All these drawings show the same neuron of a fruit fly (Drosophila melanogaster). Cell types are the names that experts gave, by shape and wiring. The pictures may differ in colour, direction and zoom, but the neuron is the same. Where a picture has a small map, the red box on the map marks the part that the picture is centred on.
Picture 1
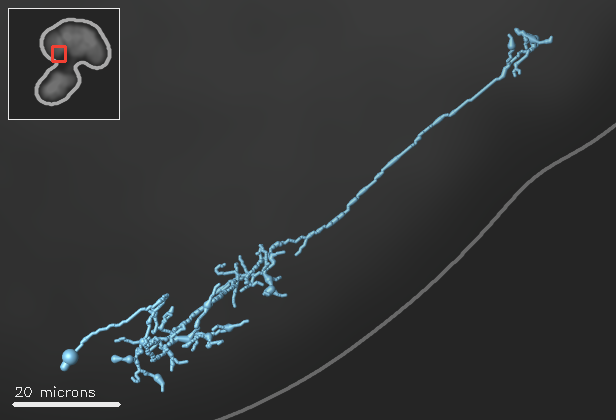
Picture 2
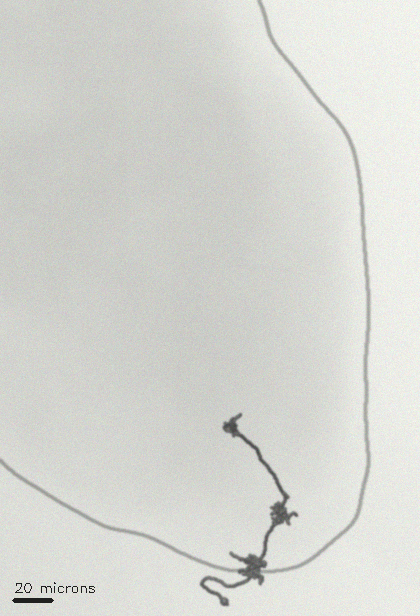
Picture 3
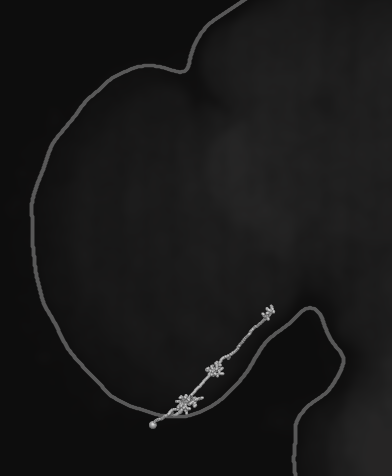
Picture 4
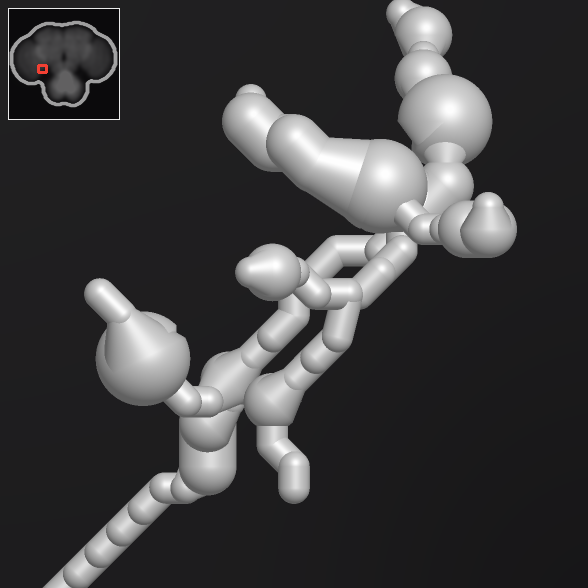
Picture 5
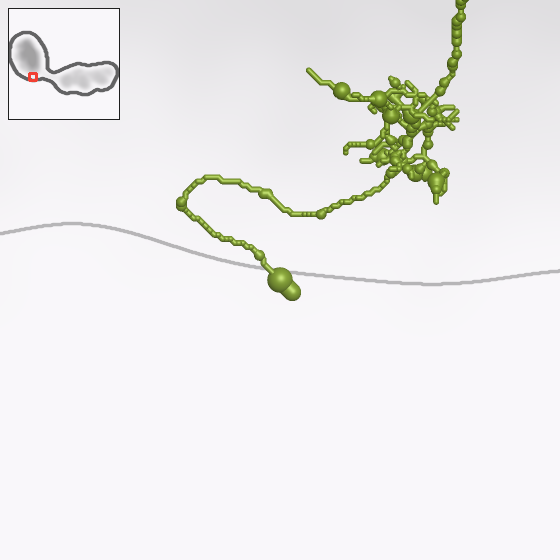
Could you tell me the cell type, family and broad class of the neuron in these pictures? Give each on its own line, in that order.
Tm6
Tm
optic-lobe intrinsic neuron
